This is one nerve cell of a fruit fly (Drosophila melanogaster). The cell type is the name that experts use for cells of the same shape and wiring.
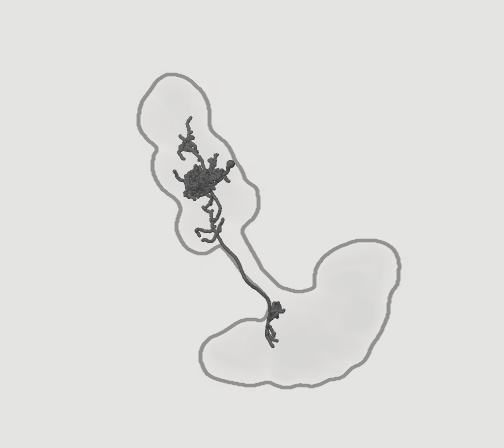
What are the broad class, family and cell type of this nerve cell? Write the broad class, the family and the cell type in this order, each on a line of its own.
ascending neuron
hemilineage 18B
AN18B004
